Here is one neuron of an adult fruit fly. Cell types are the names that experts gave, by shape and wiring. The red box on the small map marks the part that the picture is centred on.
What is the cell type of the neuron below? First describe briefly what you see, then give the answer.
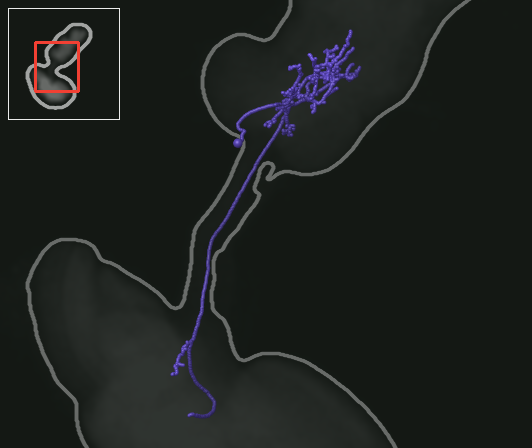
In this view it is taller than it is wide. Its broad class is ascending neuron. It is of cell type AN08B098.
